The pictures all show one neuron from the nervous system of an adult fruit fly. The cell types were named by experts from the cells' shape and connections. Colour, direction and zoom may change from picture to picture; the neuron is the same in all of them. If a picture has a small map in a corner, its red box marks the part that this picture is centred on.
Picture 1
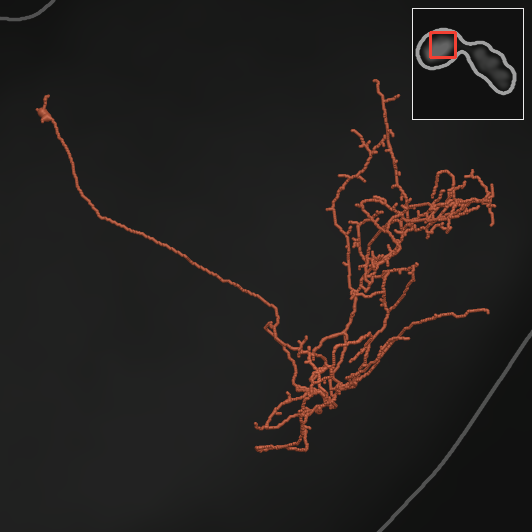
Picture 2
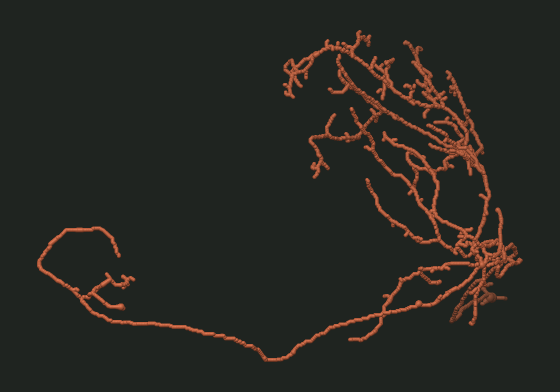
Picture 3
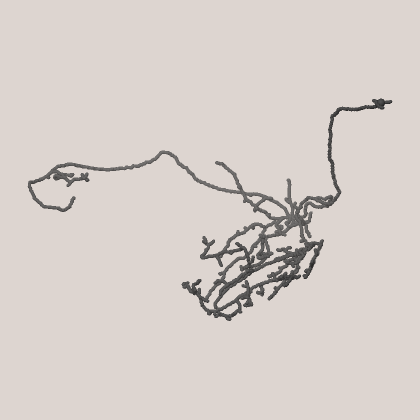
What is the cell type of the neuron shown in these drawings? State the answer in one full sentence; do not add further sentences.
The type assigned to this neuron is PS055.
